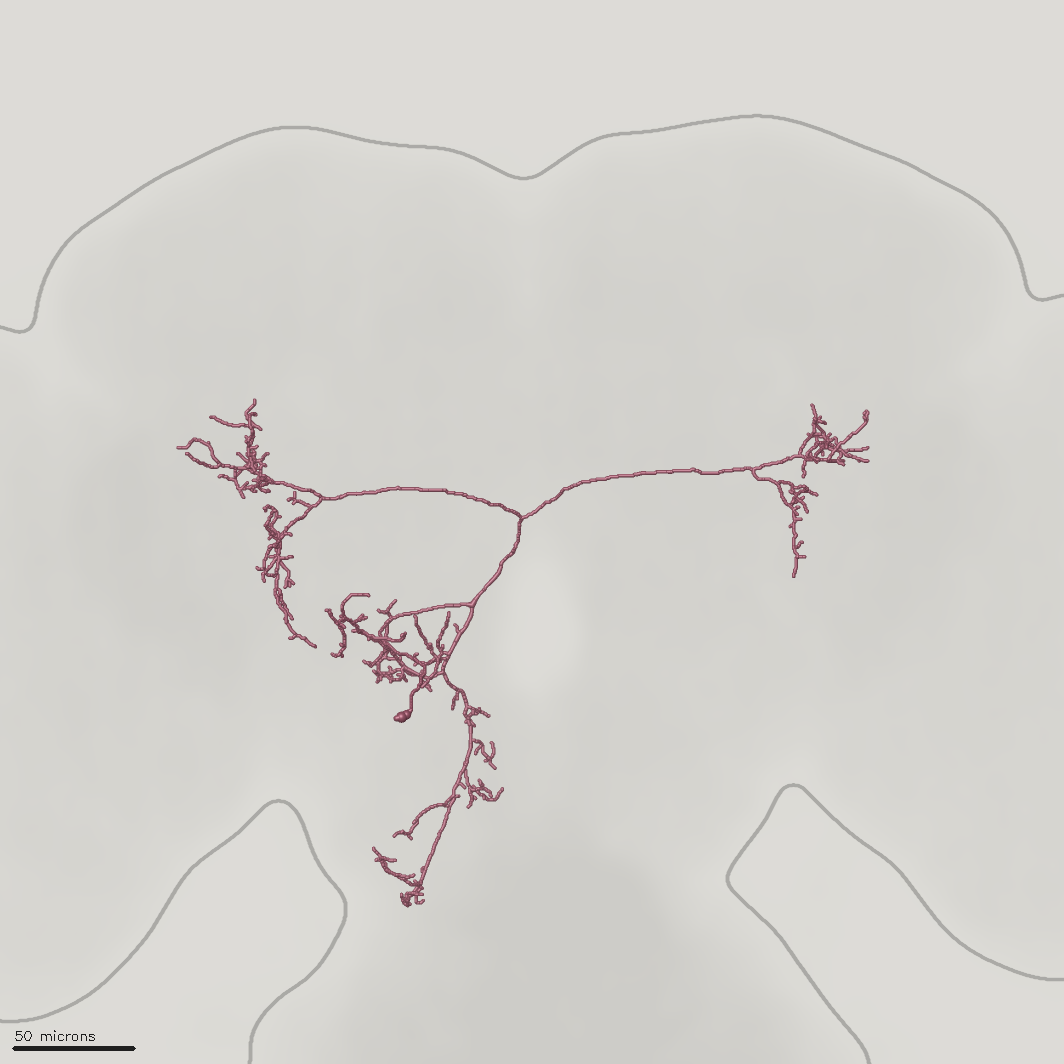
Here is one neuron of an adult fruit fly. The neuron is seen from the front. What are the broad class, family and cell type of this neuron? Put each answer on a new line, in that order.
central-brain intrinsic neuron
hemilineage PSa1
VES022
